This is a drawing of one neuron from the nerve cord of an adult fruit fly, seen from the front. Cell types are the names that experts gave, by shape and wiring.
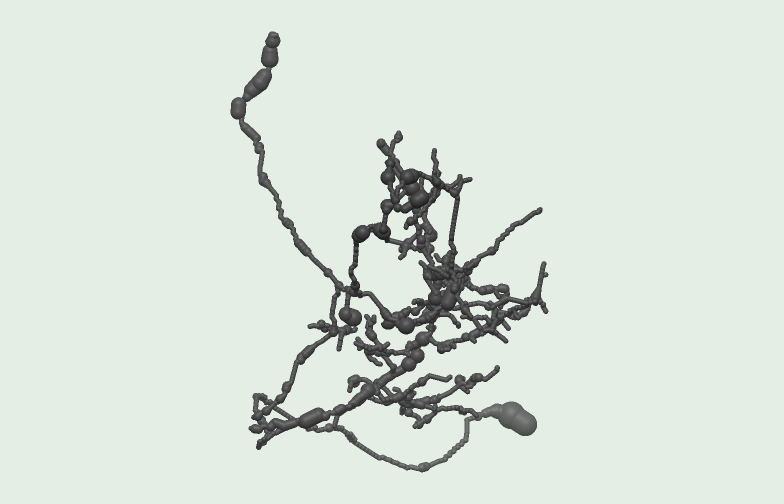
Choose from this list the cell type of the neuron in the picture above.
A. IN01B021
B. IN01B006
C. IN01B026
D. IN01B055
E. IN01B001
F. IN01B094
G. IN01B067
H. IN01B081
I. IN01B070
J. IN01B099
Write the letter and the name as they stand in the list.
G. IN01B067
